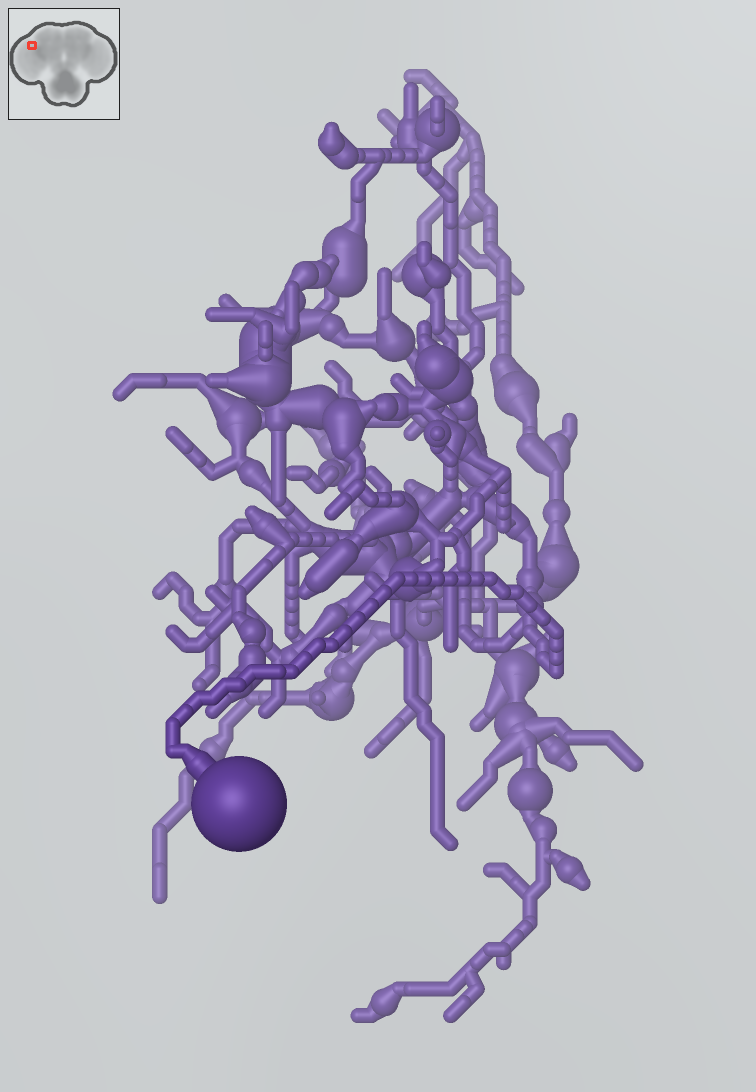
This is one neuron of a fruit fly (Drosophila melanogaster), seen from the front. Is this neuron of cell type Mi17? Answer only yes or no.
no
